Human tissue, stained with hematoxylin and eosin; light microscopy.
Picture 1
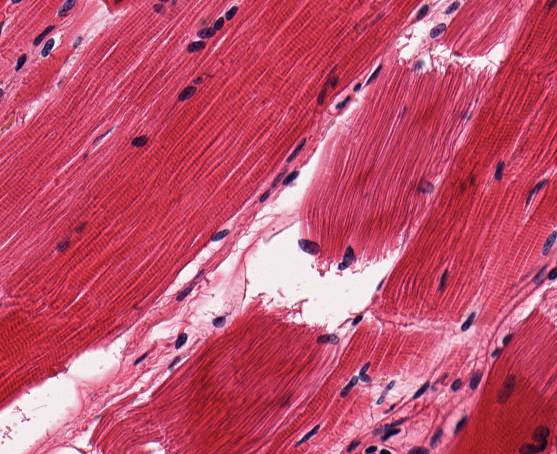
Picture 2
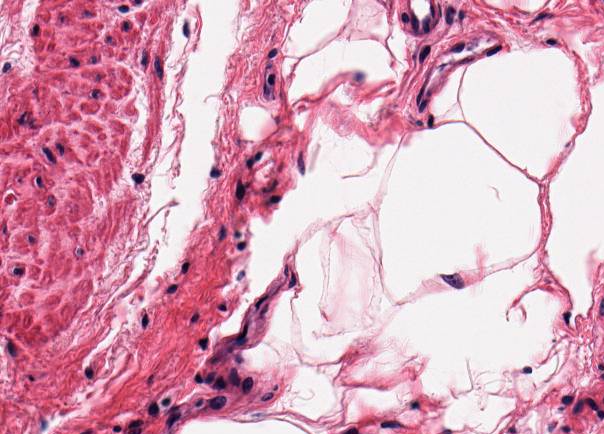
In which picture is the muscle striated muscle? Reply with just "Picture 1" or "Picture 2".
Picture 1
